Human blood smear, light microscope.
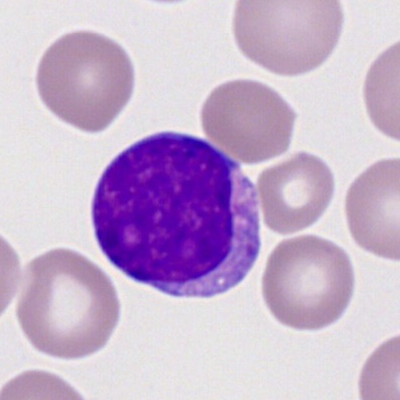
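Myeloblast. Cell in the middle of the smear. Outline round and smooth. Nucleus occupies most of the cell; only a narrow rim of cytoplasm remains. Cytoplasm pale blue-lilac, forming a crescent on the right side of the nucleus.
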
